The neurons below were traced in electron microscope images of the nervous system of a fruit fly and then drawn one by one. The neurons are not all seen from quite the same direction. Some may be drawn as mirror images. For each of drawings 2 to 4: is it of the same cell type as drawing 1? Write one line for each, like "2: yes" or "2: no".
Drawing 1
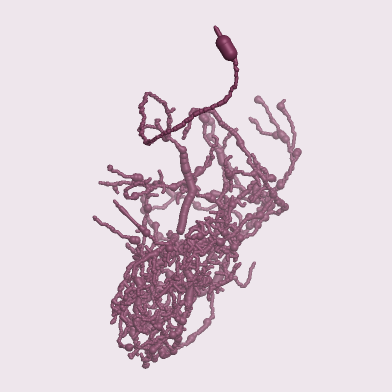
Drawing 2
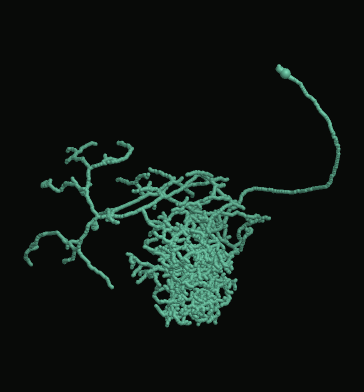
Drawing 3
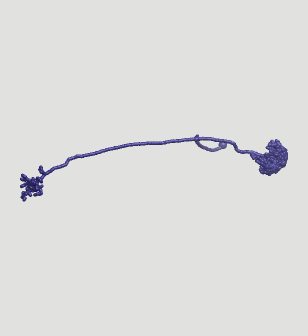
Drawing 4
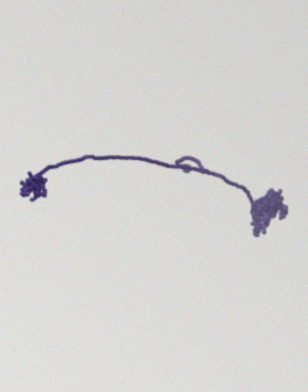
2: yes
3: no
4: no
